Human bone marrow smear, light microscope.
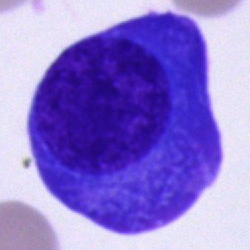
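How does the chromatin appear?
It is dark purple and mottled with darker patches rather than evenly smooth.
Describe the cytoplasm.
It stains a deep blue and forms a rim widest on the lower right side of the nucleus; below and to the right of the nucleus it looks paler and mottled.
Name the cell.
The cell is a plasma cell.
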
